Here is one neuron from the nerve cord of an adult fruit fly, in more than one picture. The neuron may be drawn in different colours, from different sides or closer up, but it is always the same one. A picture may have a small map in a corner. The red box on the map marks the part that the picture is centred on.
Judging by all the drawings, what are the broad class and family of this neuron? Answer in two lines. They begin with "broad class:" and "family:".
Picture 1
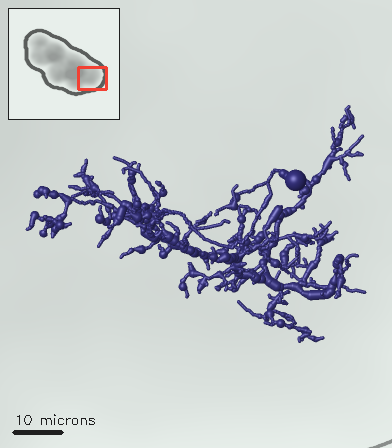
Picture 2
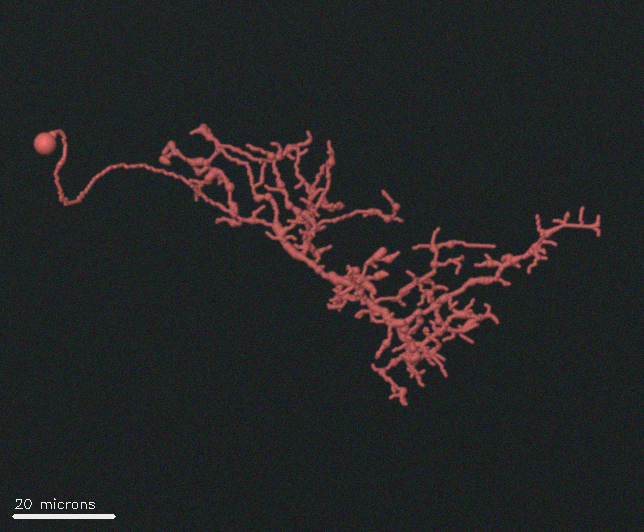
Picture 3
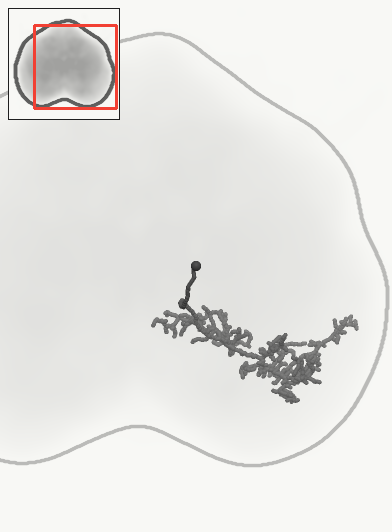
broad class: nerve-cord intrinsic neuron
family: hemilineage 09A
